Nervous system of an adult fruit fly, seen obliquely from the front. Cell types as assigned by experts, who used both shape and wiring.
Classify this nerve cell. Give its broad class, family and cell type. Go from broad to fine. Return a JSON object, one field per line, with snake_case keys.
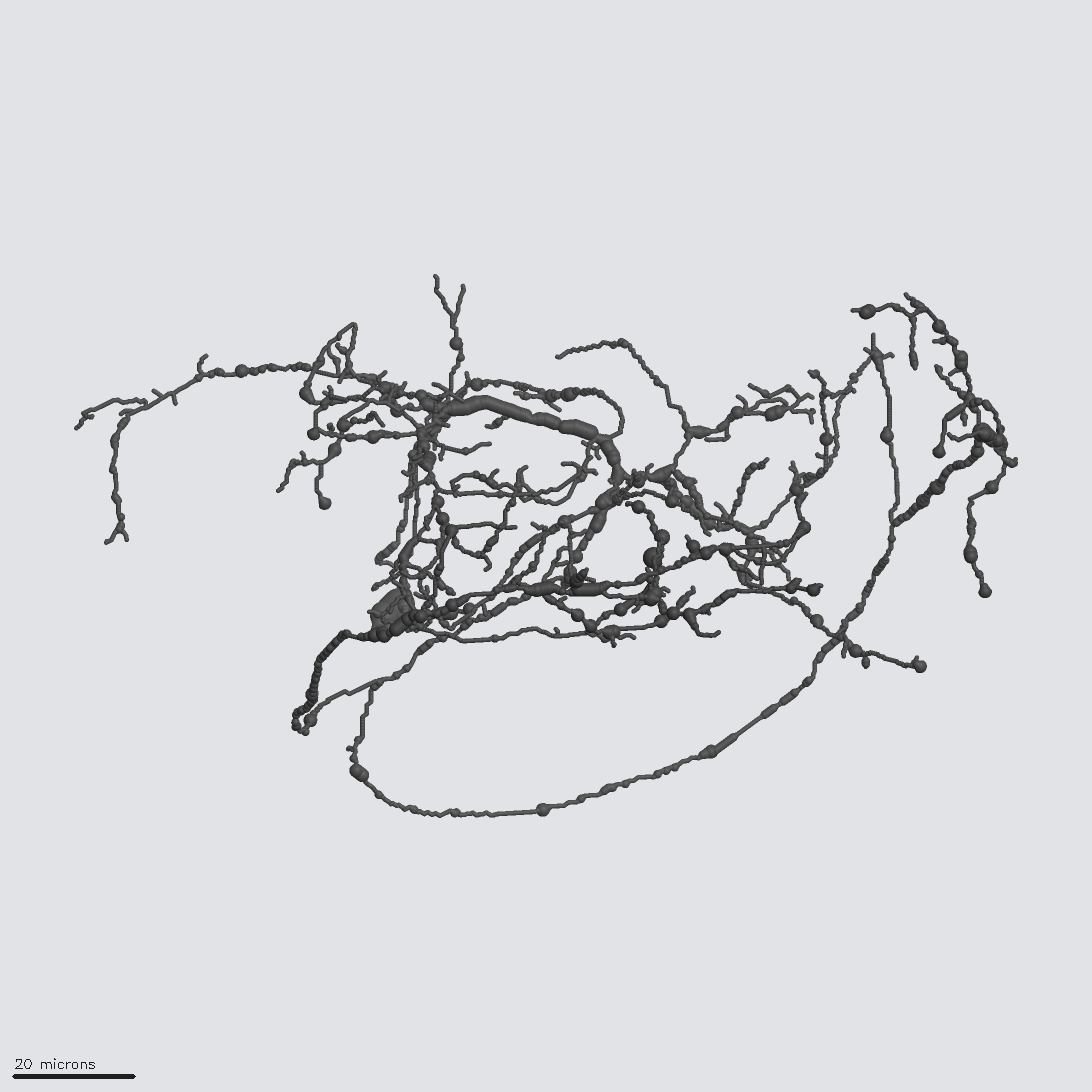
{
 "broad_class": "nerve-cord intrinsic neuron",
 "family": "hemilineage 12B",
 "cell_type": "IN12B028"
}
